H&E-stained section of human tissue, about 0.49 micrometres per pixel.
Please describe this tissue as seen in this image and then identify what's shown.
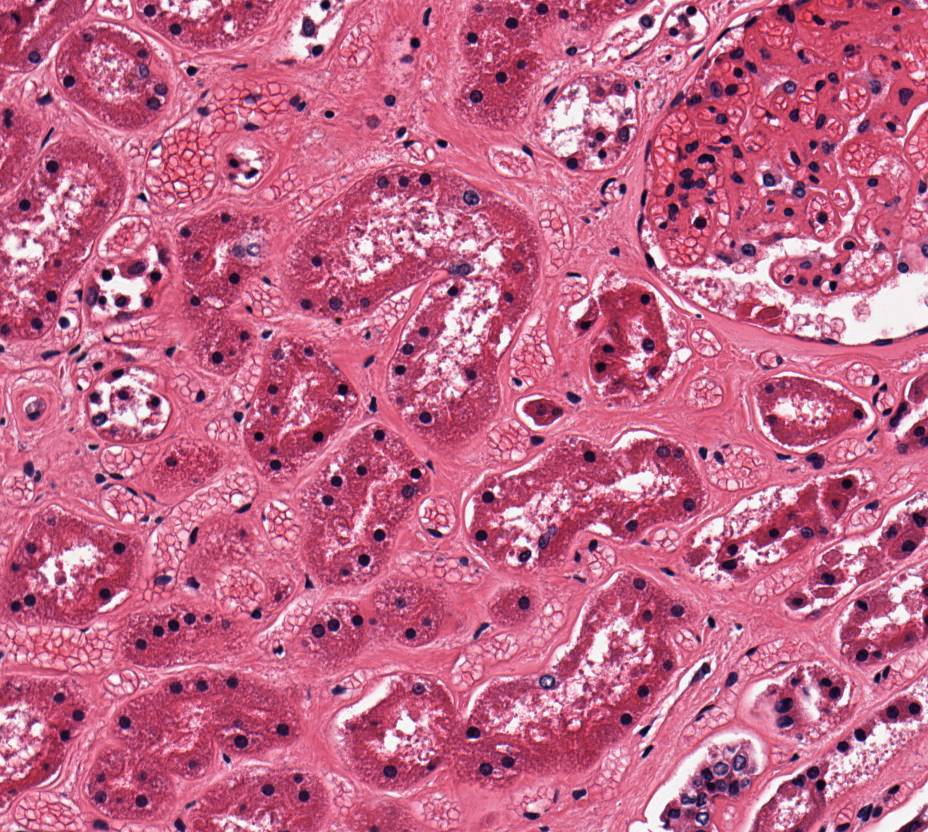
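Layout: closely set tubules in cross and oblique section, one glomerulus at the upper right corner. Larger tubules: deeply eosinophilic, granular cytoplasm; small, round, dark nuclei. Smaller tubules between them: clear cytoplasm broken into many small vacuoles, honeycomb-like. Name: renal cortex.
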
